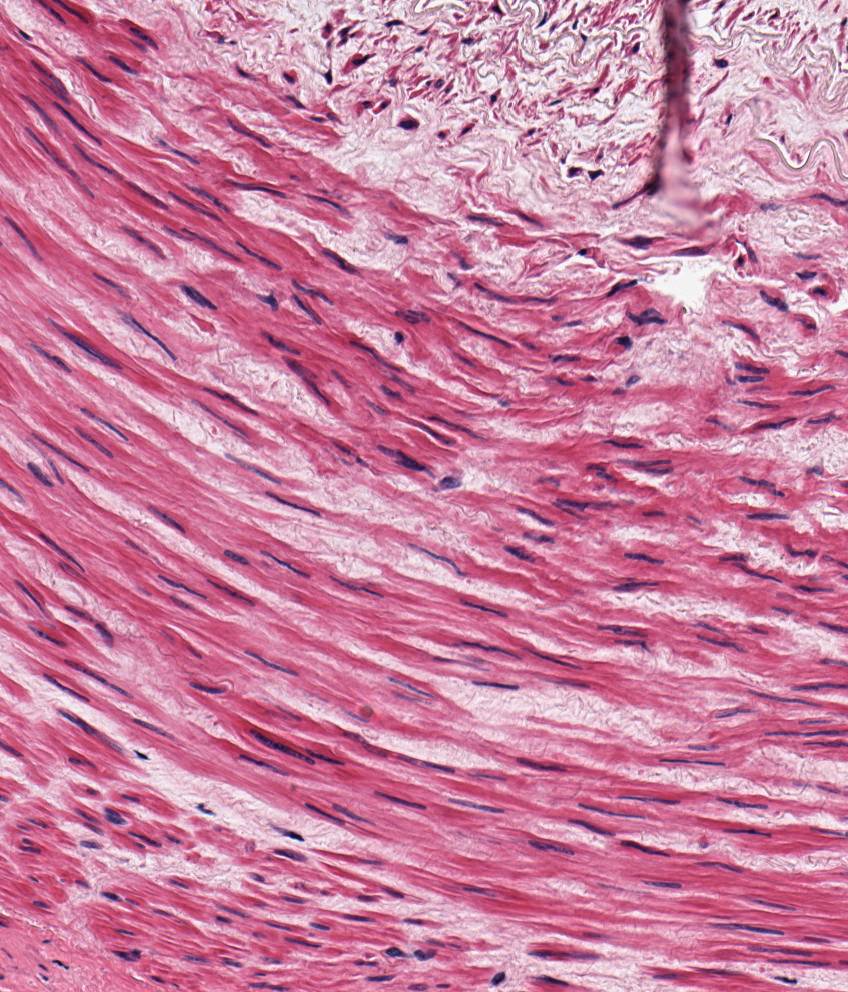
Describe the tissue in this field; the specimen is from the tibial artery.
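Smooth muscle bundles fill most of the field below a paler connective tissue zone with wavy collagen fibres and scattered small dark nuclei. Muscle nuclei are elongated, cigar-shaped, dark blue and aligned with the fibres. Narrow pale bands of loose wispy connective tissue part the bundles.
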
